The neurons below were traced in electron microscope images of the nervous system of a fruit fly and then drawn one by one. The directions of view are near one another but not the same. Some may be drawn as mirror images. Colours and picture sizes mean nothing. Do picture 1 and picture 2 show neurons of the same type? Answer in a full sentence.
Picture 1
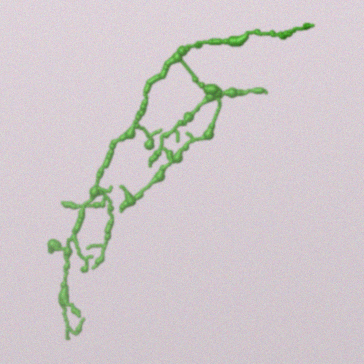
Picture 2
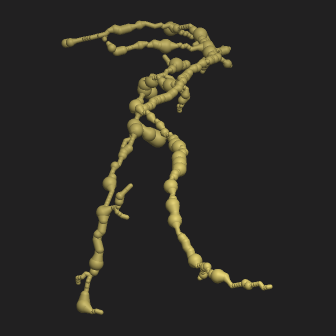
They are of different cell types.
